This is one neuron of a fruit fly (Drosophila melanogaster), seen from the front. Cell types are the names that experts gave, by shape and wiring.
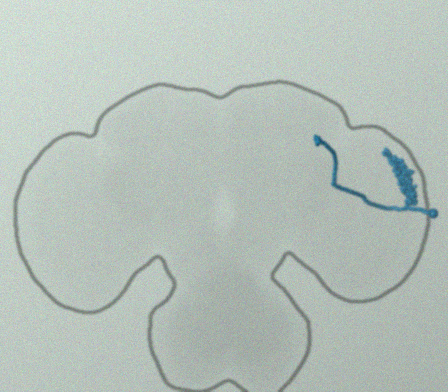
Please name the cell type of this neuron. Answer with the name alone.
MeTu3b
